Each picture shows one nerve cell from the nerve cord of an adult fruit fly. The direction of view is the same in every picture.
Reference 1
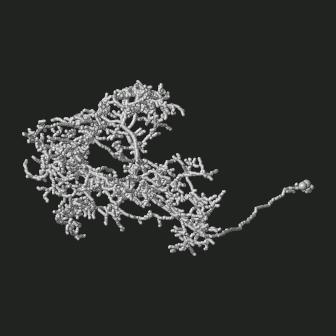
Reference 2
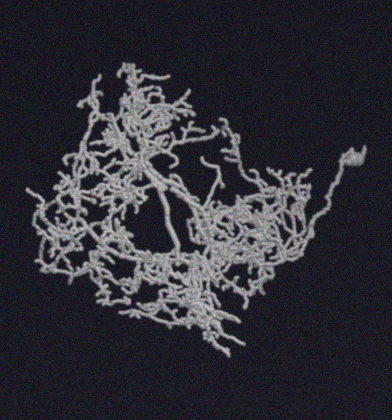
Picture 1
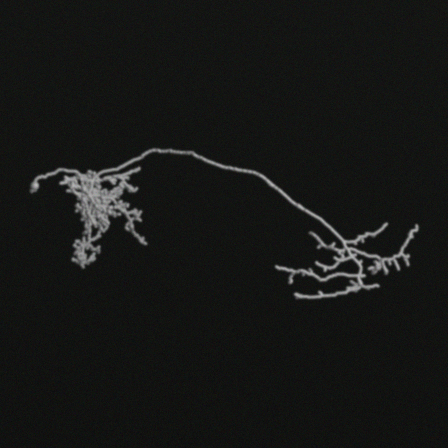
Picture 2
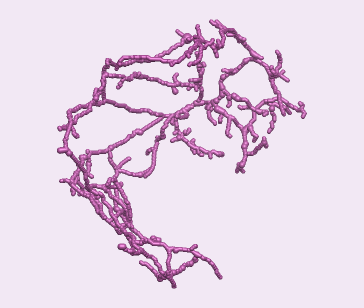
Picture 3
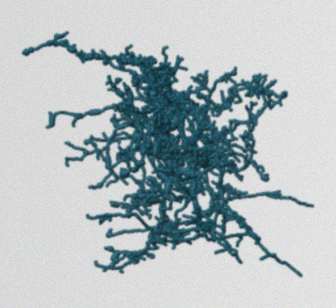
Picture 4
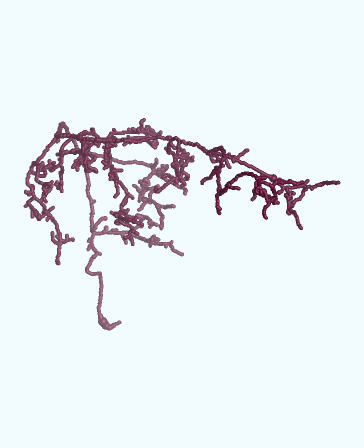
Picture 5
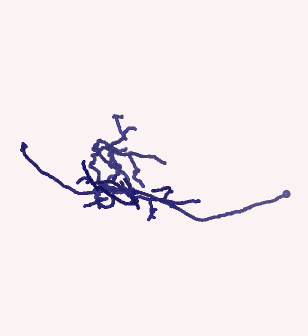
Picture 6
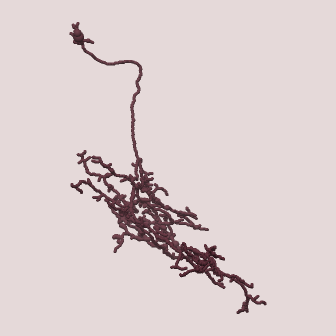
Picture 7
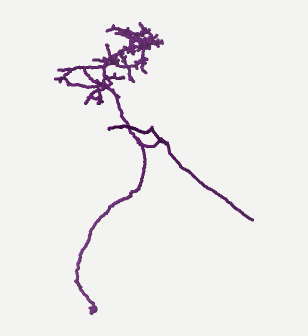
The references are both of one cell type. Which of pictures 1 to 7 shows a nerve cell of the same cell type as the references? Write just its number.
3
